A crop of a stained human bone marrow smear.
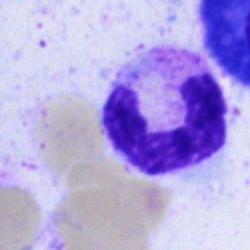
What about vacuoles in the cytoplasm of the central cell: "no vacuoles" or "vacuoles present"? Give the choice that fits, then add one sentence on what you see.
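No vacuoles. No vacuoles are seen in the cytoplasm.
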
